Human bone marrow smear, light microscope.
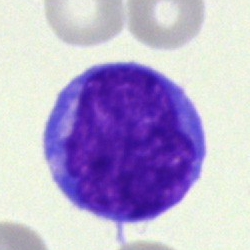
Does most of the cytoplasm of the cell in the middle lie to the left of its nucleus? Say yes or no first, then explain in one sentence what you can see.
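Yes. The cytoplasmic rim is widest on the left side of the cell.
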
